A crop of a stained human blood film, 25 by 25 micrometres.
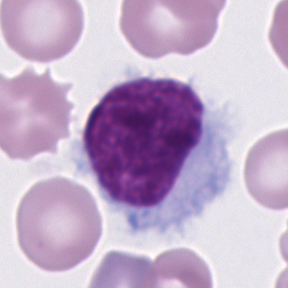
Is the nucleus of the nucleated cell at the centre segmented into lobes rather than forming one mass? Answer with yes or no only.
No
